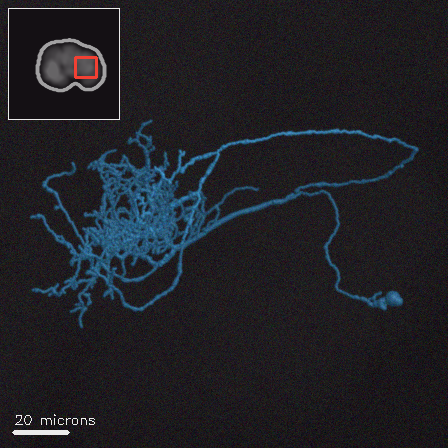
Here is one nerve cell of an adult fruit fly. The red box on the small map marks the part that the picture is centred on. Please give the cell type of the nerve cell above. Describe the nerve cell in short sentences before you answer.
From left to right in the picture it spans about 150 microns. Dozens of branch ends can be seen. This is a central-brain intrinsic neuron. It is of cell type PLP035.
